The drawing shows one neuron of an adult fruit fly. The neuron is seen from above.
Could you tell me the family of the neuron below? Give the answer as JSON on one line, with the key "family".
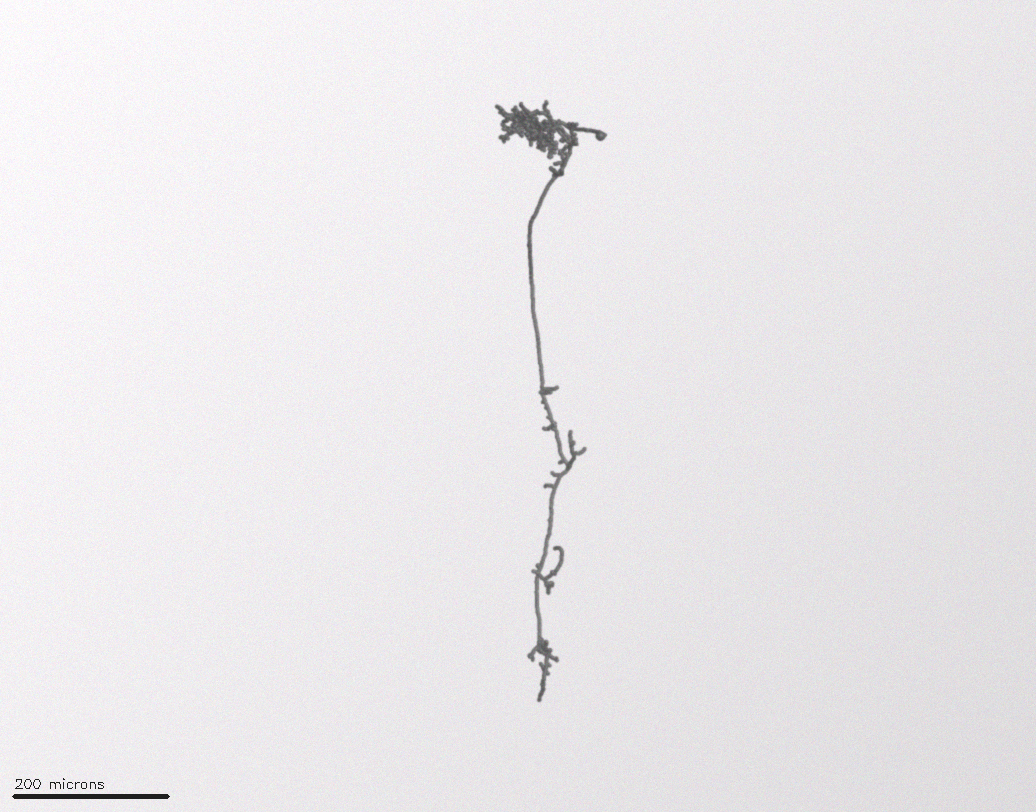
{"family": "DNge"}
